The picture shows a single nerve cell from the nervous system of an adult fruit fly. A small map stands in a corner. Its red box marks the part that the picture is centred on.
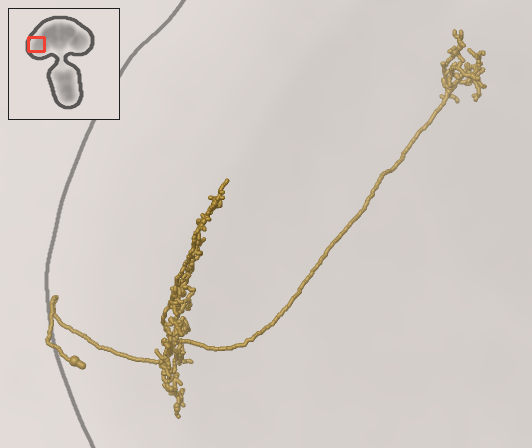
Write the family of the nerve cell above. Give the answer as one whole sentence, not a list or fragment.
This nerve cell is within the family Tm.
